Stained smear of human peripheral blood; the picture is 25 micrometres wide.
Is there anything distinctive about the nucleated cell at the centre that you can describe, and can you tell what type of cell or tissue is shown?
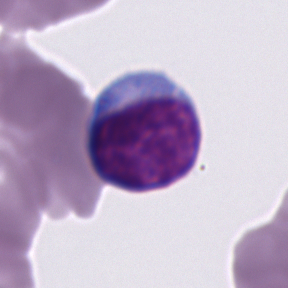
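Look first at where the nucleus sits: in the lower part of the cell. Its chromatin is dense and coarsely clumped. Above it, the pale blue cytoplasm makes only a narrow crescent along the top. The cell measures about 11 micrometres across, the nucleus about 10 micrometres. This is a typical lymphocyte.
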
